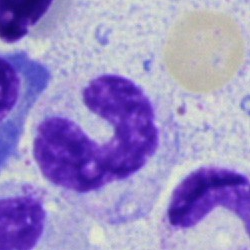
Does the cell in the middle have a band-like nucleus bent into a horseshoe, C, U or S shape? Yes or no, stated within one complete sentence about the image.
Yes, it is a curved, lobeless band that the nucleus of this cell forms.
